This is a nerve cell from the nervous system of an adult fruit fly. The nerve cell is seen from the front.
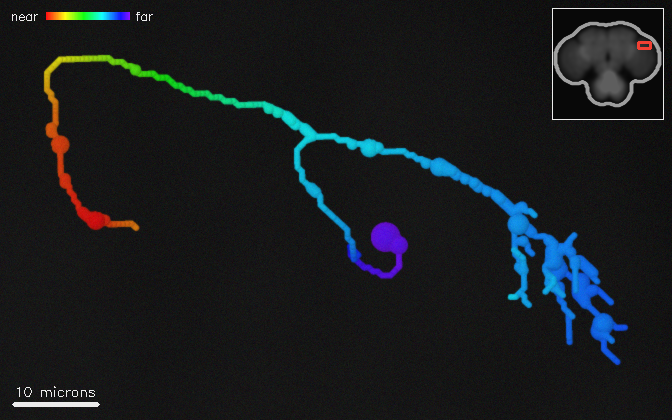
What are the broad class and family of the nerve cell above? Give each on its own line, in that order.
optic-lobe intrinsic neuron
T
